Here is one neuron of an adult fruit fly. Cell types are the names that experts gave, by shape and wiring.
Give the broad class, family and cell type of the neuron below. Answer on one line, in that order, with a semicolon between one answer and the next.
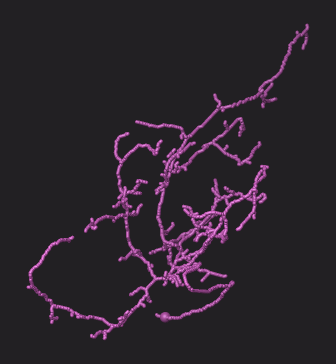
nerve-cord intrinsic neuron; hemilineage 11B; IN11B017_b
